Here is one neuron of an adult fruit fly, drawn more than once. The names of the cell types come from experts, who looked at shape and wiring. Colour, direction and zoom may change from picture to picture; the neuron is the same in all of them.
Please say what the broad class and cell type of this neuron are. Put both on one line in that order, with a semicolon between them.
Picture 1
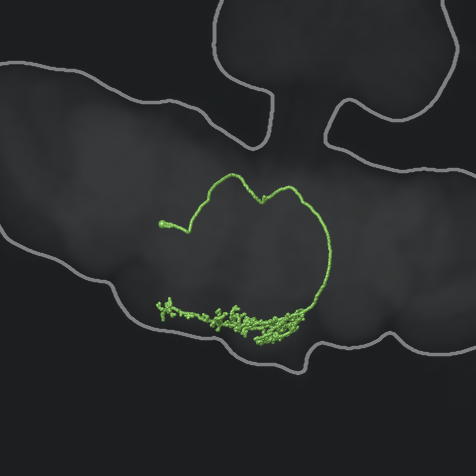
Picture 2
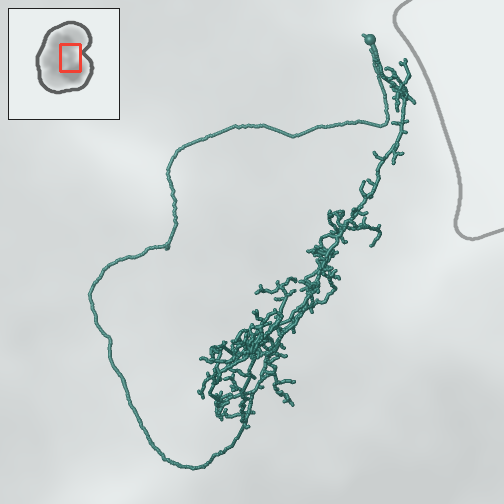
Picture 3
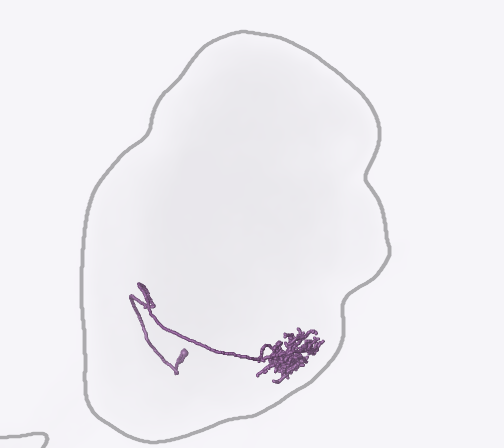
central-brain intrinsic neuron; GNG474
